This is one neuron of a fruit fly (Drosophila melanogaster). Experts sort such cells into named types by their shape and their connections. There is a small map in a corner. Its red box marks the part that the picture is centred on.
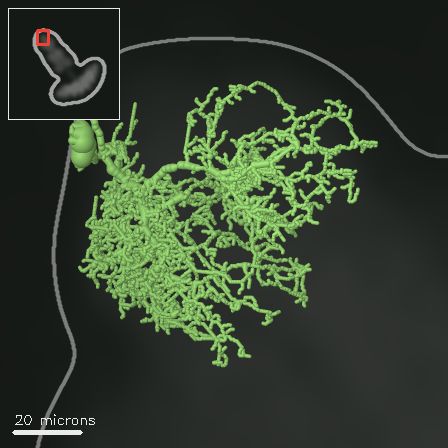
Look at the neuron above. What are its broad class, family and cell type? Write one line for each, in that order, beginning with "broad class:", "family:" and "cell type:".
broad class: motor neuron of the nerve cord
family: MNad
cell type: MNad61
